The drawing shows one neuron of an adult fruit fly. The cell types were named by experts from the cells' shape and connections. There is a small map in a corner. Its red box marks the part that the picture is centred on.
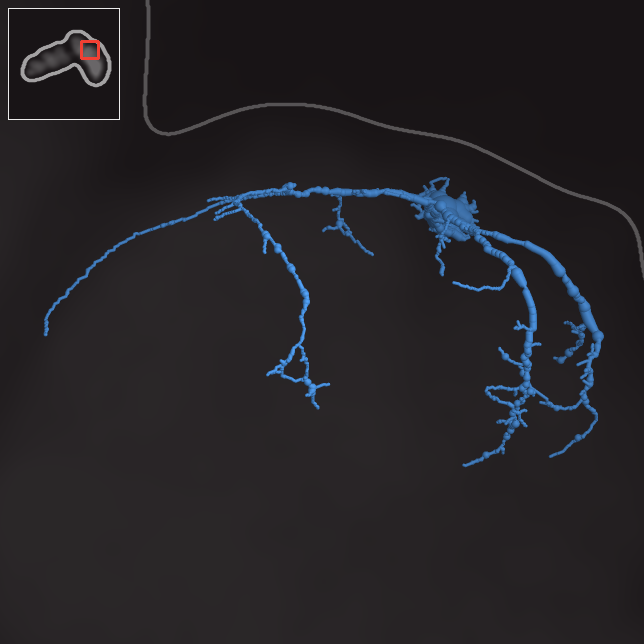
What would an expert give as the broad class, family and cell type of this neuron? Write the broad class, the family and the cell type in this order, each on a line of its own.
descending efferent neuron
DNg
DNg28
